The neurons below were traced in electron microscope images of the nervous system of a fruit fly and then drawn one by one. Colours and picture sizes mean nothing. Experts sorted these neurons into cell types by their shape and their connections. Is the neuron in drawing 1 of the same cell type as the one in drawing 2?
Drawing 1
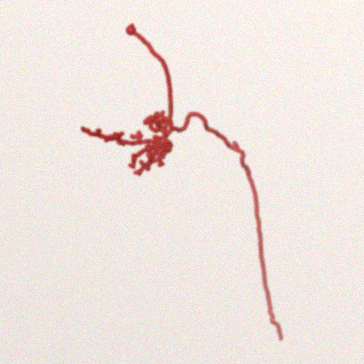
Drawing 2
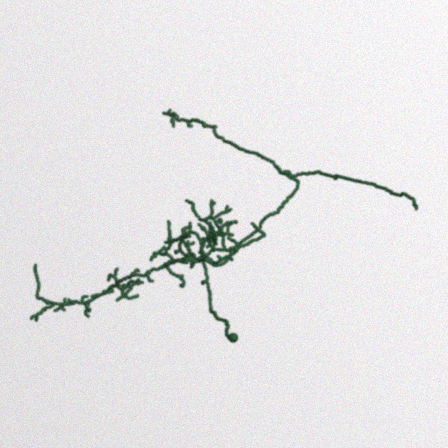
yes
